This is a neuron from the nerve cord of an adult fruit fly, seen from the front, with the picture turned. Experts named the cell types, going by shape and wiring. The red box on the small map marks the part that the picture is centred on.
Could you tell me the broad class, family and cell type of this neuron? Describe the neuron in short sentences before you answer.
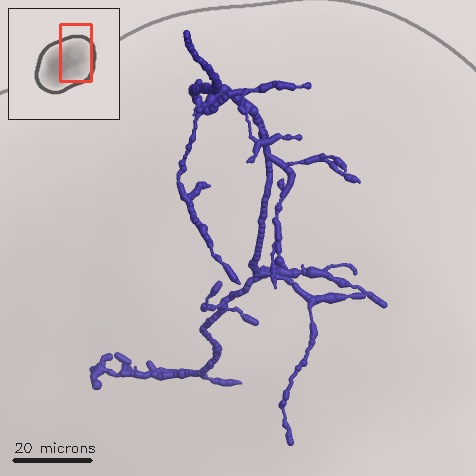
The drawing shows no cell body. By the scale bar it is about 110 microns tall in this view. This is a descending neuron. Its family is DNb. Its cell type is DNb06.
